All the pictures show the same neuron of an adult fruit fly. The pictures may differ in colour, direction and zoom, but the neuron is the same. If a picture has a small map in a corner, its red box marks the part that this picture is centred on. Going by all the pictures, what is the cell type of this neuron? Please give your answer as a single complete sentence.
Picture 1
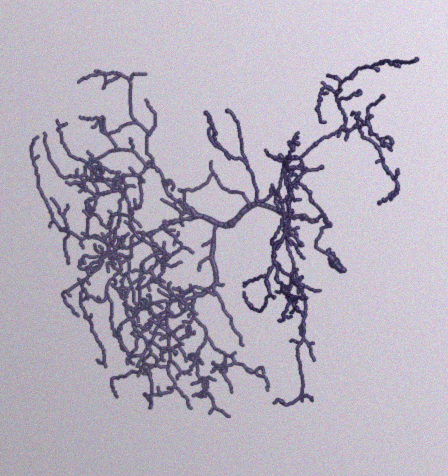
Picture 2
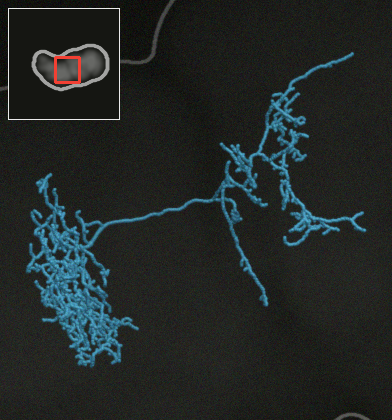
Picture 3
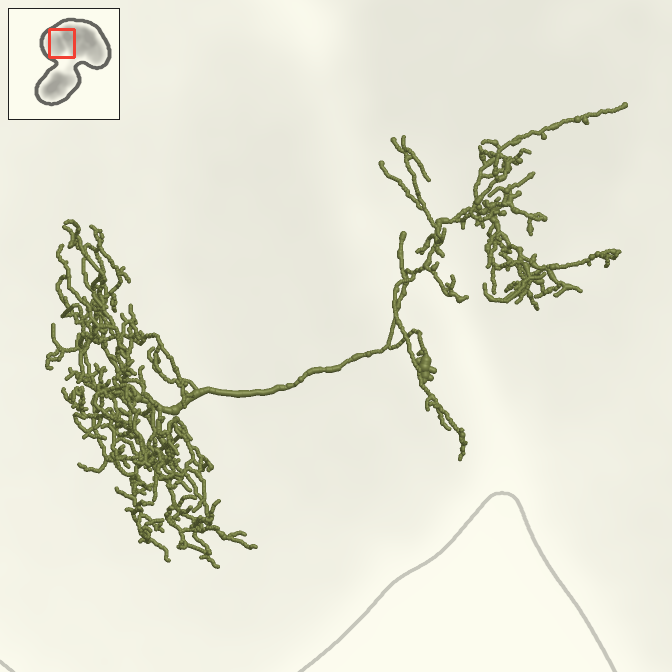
The type assigned to this neuron is LPT51.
